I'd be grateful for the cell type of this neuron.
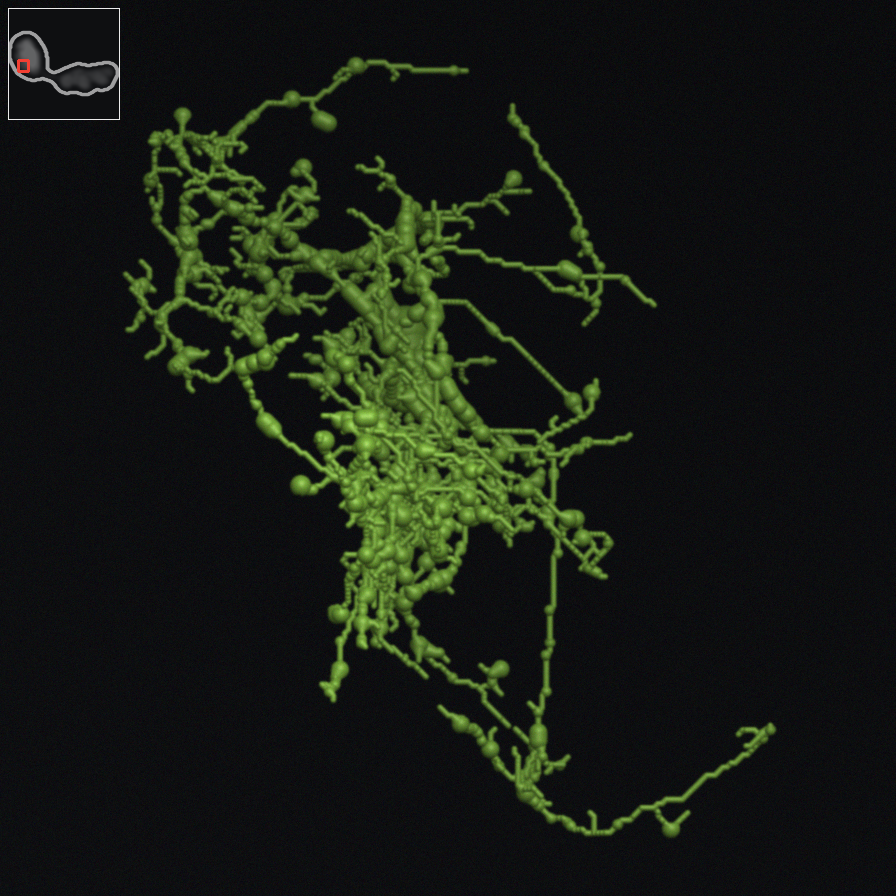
GNG576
